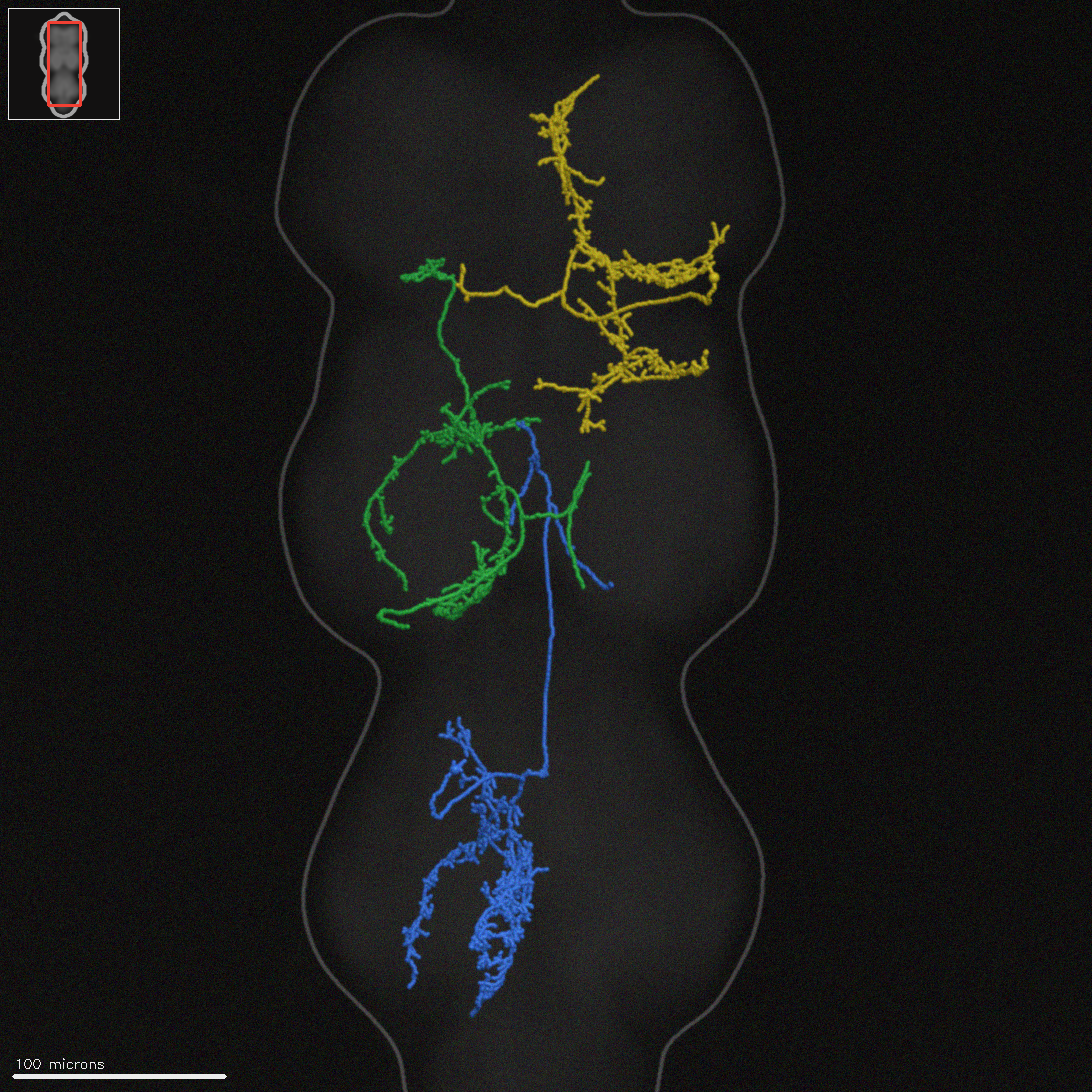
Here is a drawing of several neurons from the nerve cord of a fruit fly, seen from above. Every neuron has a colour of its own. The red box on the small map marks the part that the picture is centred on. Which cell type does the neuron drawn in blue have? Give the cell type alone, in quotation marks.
"IN23B060"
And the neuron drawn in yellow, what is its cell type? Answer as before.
"IN23B072"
